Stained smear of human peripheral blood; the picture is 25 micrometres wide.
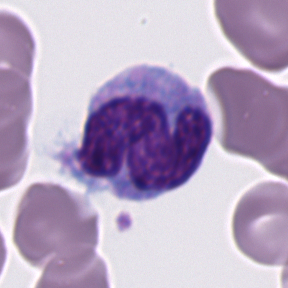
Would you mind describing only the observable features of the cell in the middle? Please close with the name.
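Outline roughly round, frayed and fuzzy at the lower-left cytoplasm edge. Granules only fine and faint, none large and coarse. Chromatin dark purple, mottled rather than evenly smooth. Nucleus filling most of the cell, folded into a curving band. The cell is a monocyte.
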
